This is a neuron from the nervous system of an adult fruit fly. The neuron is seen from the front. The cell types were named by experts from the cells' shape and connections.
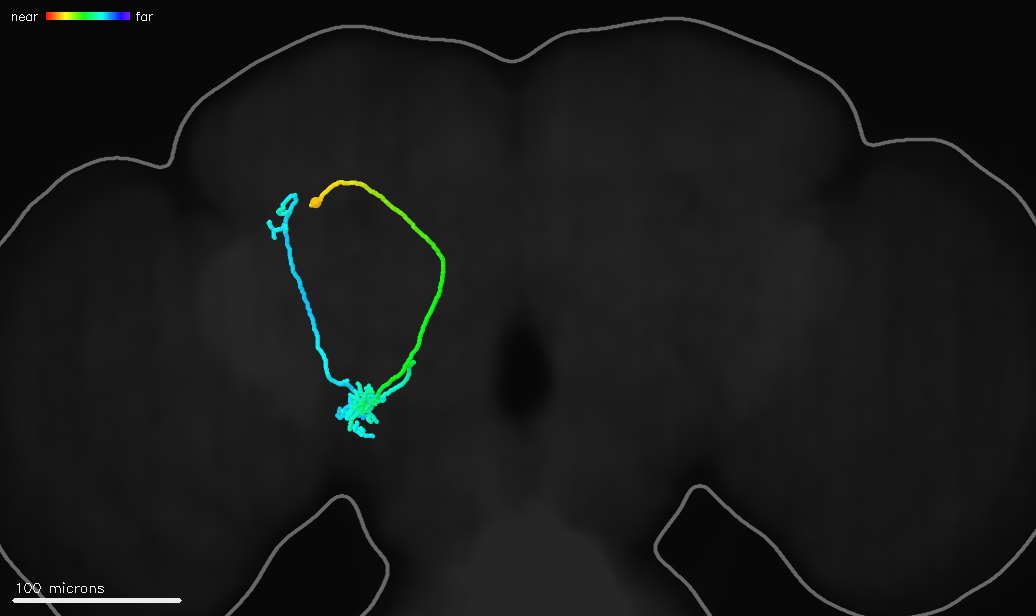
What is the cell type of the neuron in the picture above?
WEDPN8B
